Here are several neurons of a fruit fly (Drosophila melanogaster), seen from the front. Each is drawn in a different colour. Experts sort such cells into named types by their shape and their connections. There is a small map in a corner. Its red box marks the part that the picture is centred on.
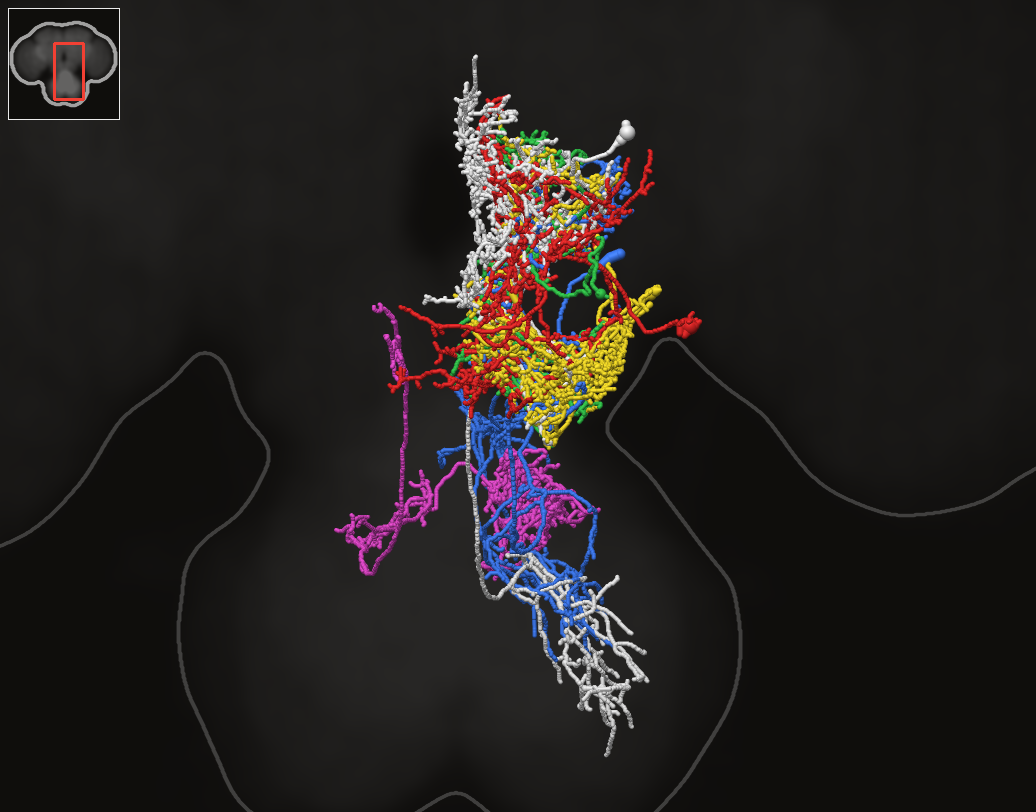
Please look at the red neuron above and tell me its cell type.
VES104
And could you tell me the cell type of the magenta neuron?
AN06A026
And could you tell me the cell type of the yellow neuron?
GNG590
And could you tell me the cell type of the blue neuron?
DNge013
